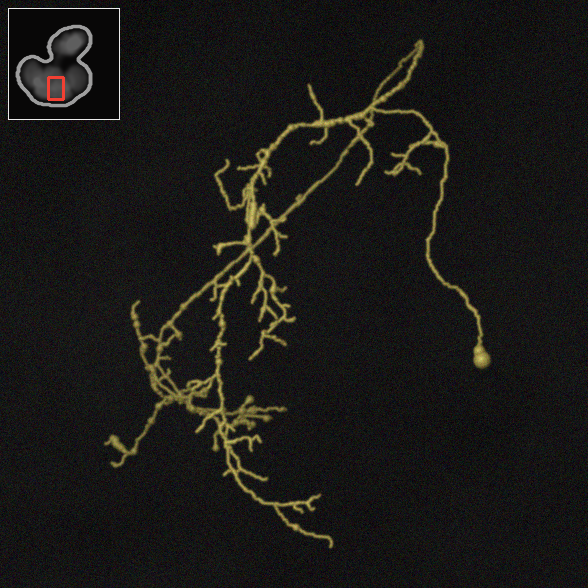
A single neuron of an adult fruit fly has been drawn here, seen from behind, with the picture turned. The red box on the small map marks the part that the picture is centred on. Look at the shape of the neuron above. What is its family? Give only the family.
hemilineage PSp1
